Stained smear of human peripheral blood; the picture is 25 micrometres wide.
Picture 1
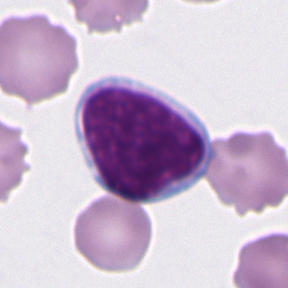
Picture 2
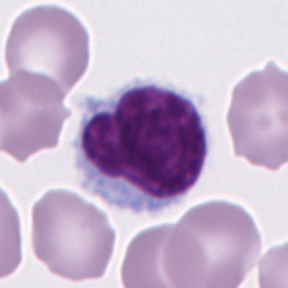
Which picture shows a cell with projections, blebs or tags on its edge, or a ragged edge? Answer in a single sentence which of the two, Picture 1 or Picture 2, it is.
The cell of Picture 2 has a border that is ragged or frayed, or bears projections, blebs or tags.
